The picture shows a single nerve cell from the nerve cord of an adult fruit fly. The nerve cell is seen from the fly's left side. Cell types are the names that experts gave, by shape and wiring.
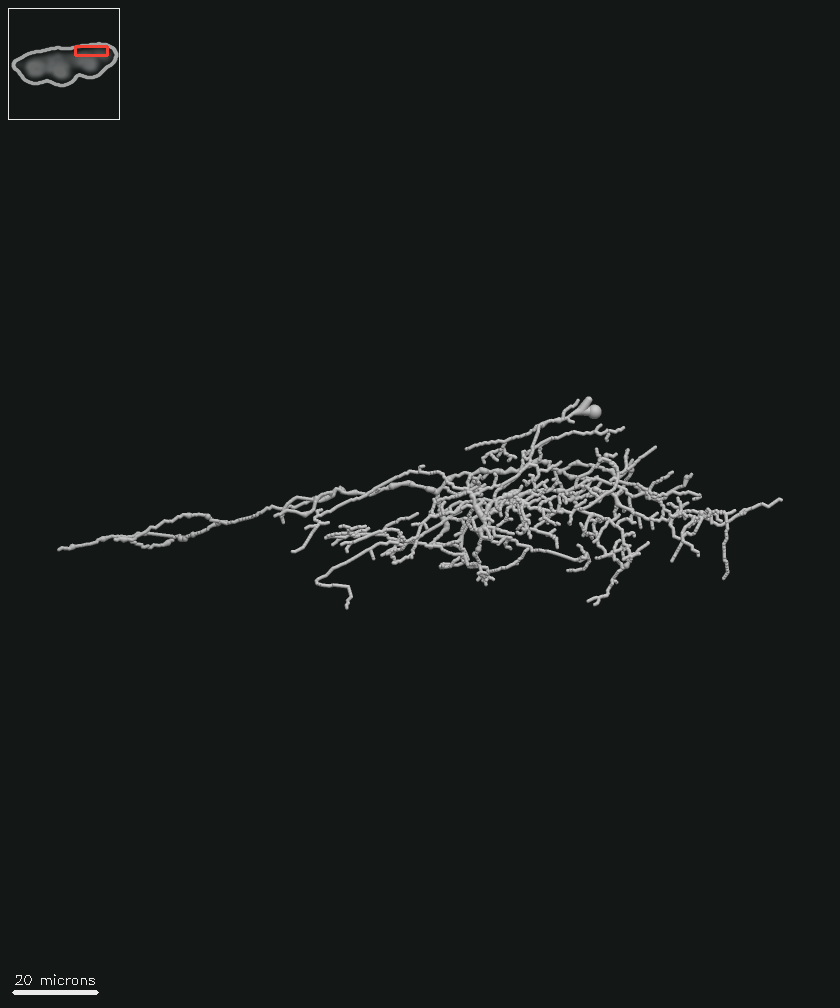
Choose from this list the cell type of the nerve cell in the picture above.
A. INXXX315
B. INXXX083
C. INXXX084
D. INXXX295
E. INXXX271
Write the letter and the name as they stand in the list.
A. INXXX315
